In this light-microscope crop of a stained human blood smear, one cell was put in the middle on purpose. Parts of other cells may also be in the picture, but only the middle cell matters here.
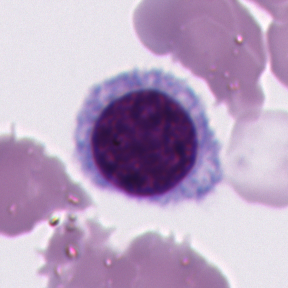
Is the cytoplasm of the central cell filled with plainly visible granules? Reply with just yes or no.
No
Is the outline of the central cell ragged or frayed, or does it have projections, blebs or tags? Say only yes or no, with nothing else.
Yes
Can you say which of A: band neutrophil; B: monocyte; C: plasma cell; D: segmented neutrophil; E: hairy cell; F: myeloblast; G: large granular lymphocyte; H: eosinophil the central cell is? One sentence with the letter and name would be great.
As the central cell is a hairy cell, option E is correct.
